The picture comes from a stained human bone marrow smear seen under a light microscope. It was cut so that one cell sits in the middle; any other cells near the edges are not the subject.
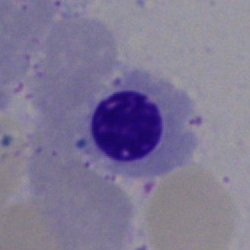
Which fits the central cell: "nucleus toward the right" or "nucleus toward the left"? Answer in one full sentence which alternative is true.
In this cell, the nucleus is set toward the left side.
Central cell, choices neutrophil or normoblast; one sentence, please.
The cell shown in the center of this light-microscope crop is a normoblast.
